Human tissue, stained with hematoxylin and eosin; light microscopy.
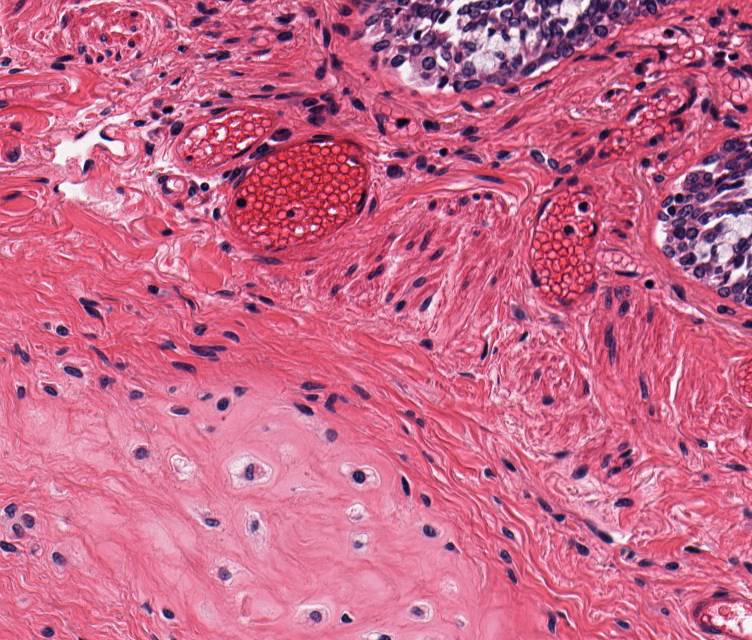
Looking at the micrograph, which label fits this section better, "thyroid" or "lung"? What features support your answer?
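It's lung. Look first at the lower left, where a mass of cartilage sits with fibrous tissue and vessels above and to its right. Along the upper edge of that cartilage, elongated flattened nuclei form a band running parallel to its surface. Now move up: vessels in the upper half are filled with tightly packed red blood cells. The largest of them, just left of centre, is round to oval and engorged with red cells.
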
